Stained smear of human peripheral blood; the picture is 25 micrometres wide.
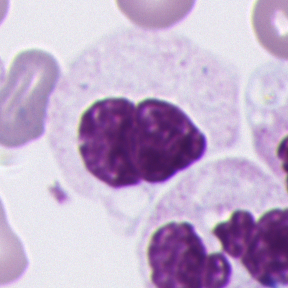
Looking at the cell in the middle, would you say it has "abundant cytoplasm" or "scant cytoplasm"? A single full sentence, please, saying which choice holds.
What surrounds the nucleus is plentiful cytoplasm.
